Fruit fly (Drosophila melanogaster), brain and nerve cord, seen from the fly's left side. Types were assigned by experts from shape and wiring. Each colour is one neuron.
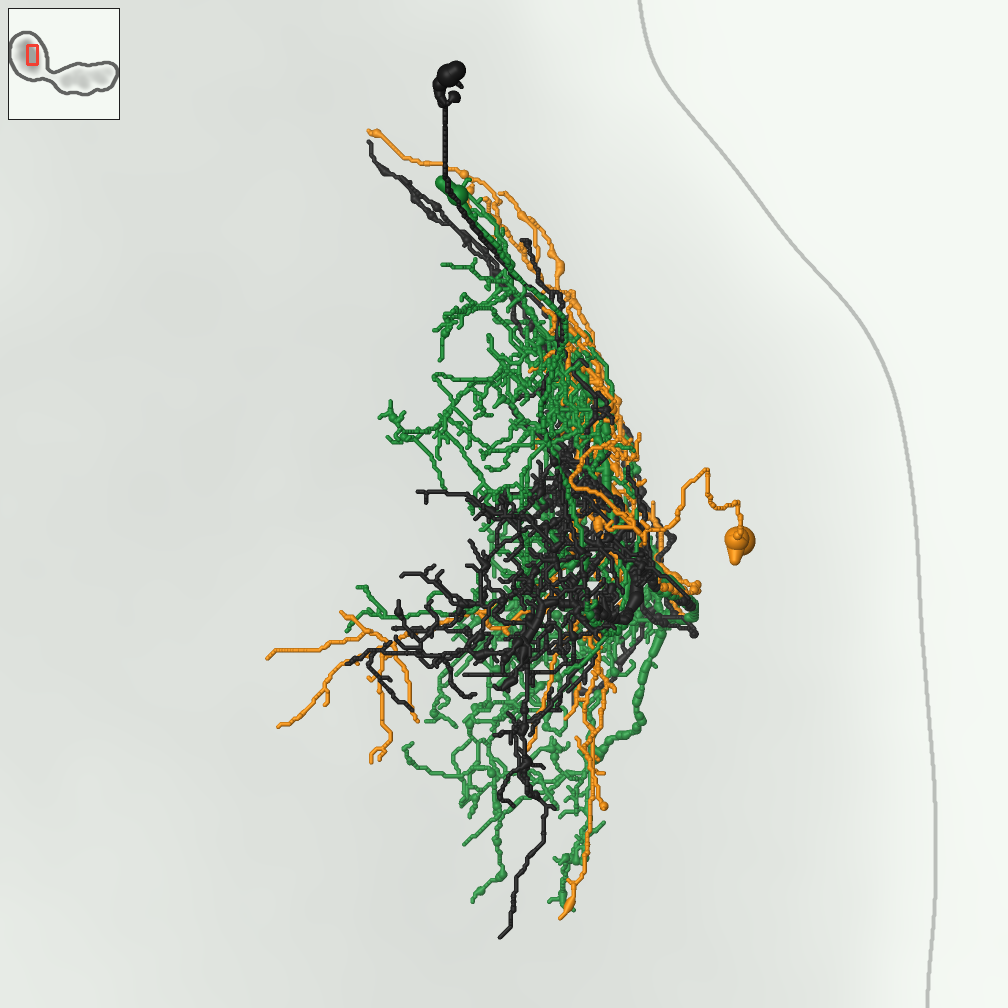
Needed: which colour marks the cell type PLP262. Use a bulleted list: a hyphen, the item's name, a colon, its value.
- colour: black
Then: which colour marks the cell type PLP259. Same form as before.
- colour: green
